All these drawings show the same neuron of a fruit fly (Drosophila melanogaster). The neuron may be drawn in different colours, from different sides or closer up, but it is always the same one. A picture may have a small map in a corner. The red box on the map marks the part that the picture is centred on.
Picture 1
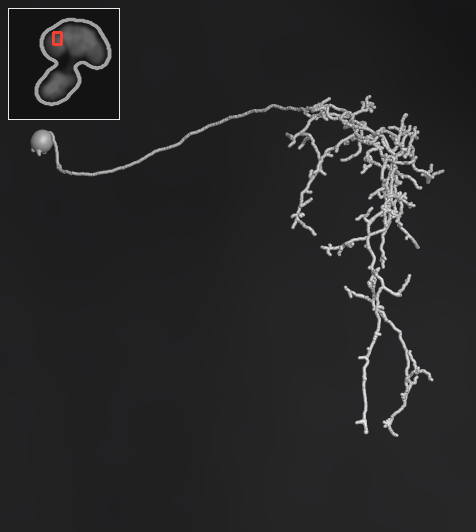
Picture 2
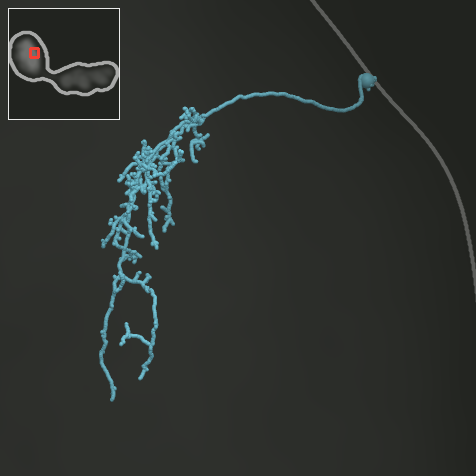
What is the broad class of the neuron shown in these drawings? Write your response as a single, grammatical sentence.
The broad grouping of the neuron is optic-lobe intrinsic neuron.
